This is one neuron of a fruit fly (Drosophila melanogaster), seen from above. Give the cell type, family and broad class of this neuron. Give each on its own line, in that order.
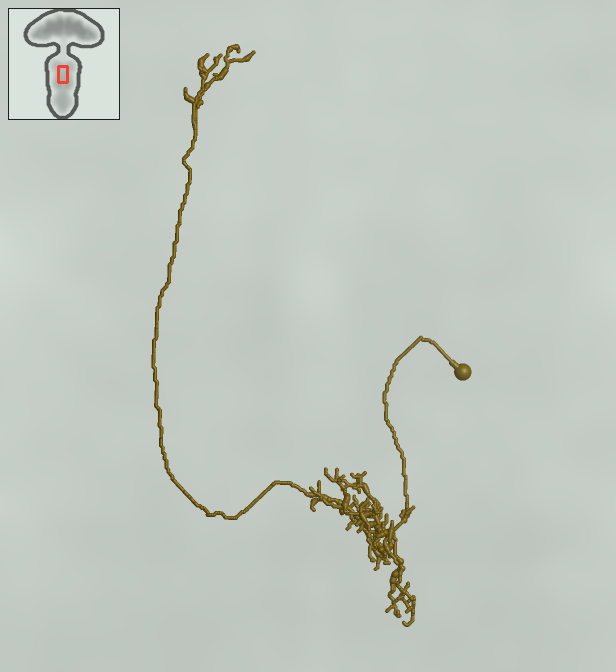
IN10B044
hemilineage 10B
nerve-cord intrinsic neuron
